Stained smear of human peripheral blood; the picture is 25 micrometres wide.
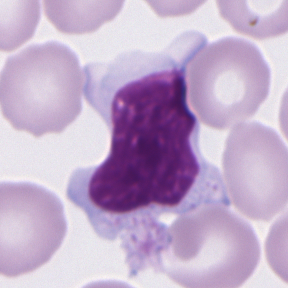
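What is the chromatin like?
Dense and dark purple, broken by a few paler streaks, in a nucleus of about 14 by 10 micrometres.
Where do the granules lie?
Fine pinkish-violet granules lie mostly in the pale grey-blue cytoplasm below the nucleus.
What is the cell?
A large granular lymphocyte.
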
